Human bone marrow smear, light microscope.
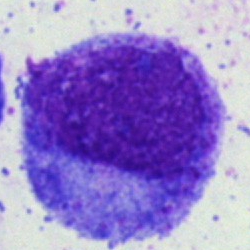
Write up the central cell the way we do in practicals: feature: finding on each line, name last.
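Outline: roughly round
Nucleus: sitting in the upper part of the cell
Chromatin: deep purple, mottled
Cytoplasm: a wide crescent below the nucleus
Name: promyelocyte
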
